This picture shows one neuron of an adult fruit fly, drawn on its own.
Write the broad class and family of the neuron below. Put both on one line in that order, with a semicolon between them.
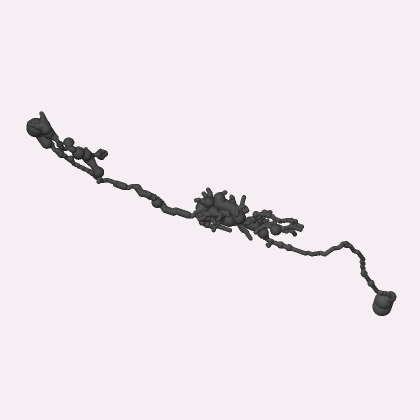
optic-lobe intrinsic neuron; Mi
